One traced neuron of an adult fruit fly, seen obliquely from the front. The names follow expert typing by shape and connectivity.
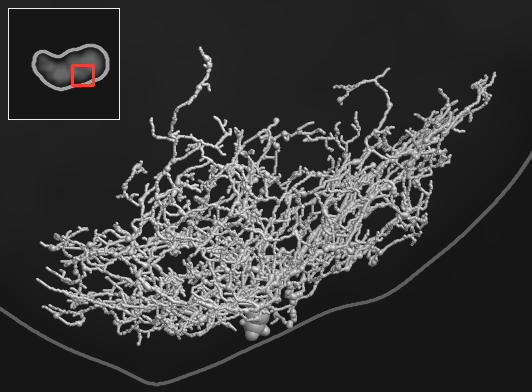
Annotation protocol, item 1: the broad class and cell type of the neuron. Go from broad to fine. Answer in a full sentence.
A central-brain intrinsic neuron, type GNG043.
